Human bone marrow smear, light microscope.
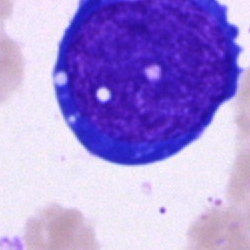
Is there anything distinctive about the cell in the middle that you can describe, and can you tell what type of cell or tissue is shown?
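The outline looks rounded, a little oval, though the upper edge of the picture cuts off its top. I see no granules in the cytoplasm. On the left side of the cell there are small round white clear spots. Along the upper right margin sit small rounded bumps. The cell, then, is a proerythroblast.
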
